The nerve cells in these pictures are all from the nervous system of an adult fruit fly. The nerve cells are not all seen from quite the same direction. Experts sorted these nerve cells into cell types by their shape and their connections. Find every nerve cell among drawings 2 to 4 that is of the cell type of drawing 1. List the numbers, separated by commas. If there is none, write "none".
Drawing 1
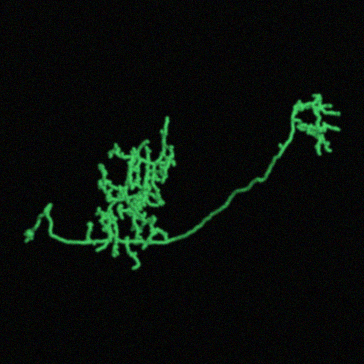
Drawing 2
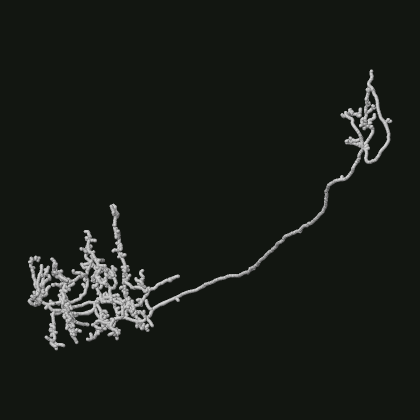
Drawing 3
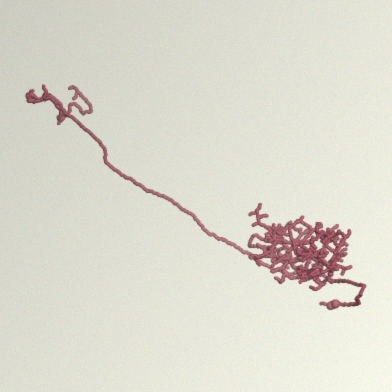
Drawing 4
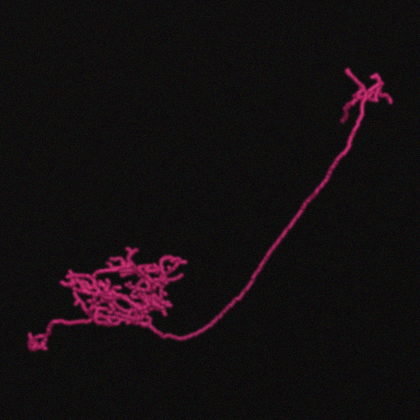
2, 3, 4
